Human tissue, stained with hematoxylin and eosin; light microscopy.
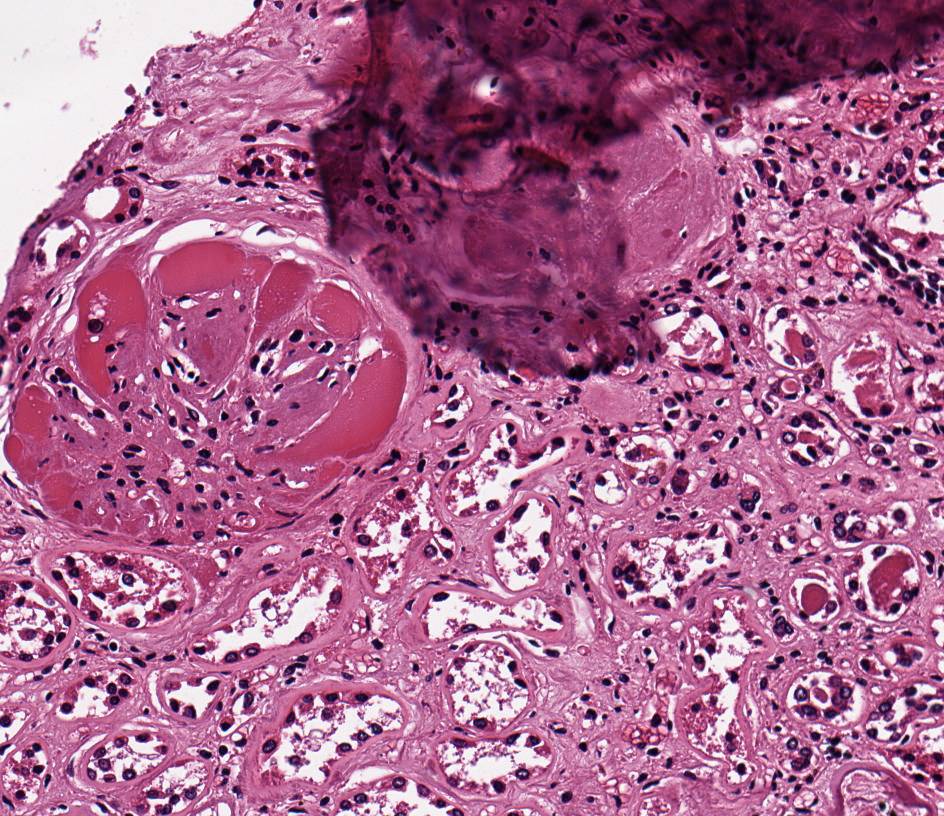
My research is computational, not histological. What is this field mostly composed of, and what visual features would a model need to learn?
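The field mainly shows cortical labyrinth of the kidney. Closely packed cross-cut tubules crowd the lower half and right side, and a large rounded glomerulus within a thin capsule lies at the left middle.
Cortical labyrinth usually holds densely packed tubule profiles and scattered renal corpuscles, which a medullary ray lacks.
Its glomerular loops hold large smooth, homogeneous, bright pink deposits.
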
